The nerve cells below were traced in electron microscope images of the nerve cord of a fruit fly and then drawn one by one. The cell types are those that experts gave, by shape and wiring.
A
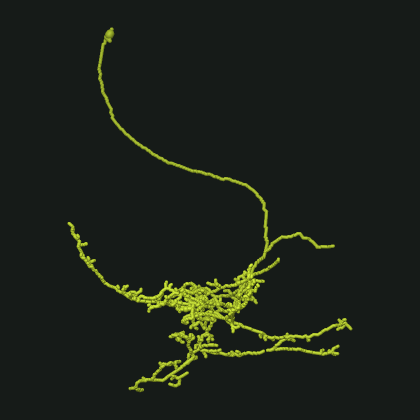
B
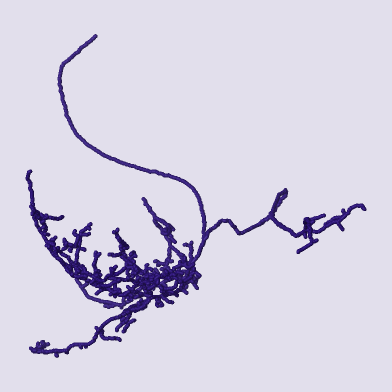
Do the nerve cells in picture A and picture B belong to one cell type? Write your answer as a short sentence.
They are of the same cell type.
